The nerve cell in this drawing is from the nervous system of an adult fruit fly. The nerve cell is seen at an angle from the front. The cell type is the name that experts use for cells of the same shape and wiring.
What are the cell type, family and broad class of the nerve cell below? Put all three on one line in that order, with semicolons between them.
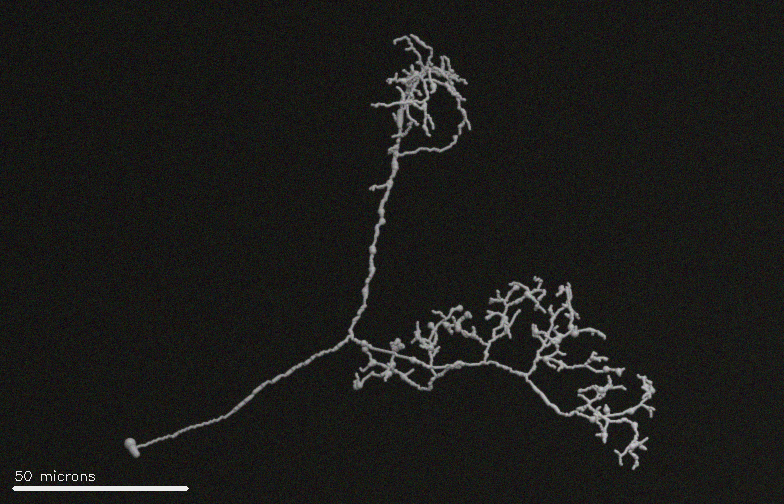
FB7G; hemilineage AOTUv4_ventral; central-brain intrinsic neuron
